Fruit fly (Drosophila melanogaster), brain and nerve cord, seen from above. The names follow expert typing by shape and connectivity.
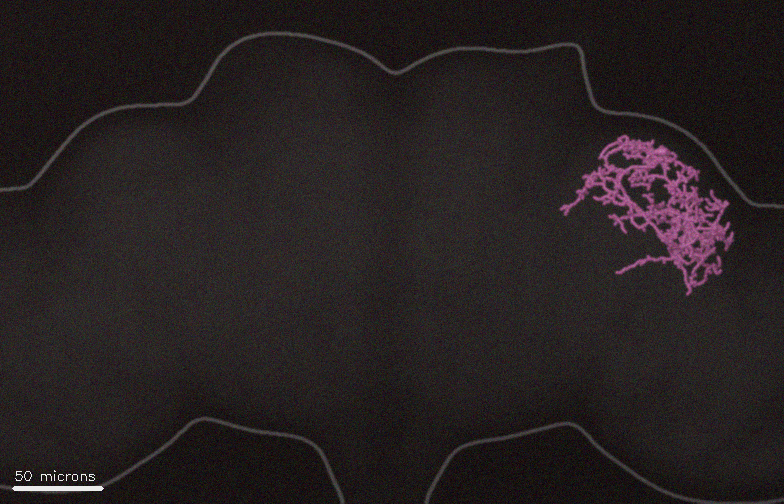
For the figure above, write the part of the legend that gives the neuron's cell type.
CB0930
